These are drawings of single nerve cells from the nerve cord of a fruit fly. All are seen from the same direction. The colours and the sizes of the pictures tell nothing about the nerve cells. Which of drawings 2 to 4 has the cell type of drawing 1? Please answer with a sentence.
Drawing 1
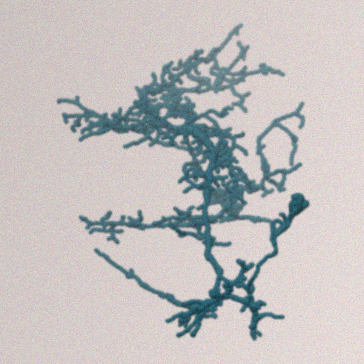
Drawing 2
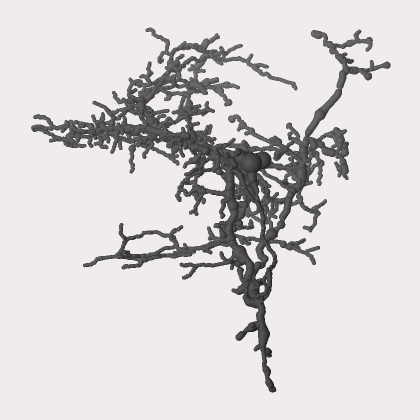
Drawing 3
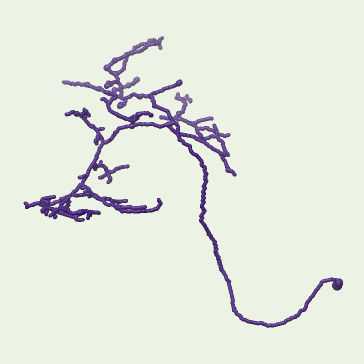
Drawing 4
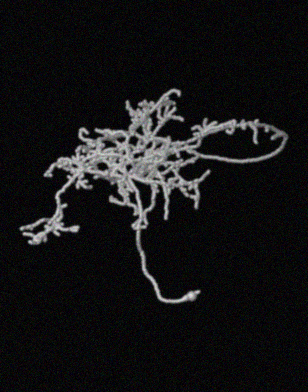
Drawing 2 is of the same cell type.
